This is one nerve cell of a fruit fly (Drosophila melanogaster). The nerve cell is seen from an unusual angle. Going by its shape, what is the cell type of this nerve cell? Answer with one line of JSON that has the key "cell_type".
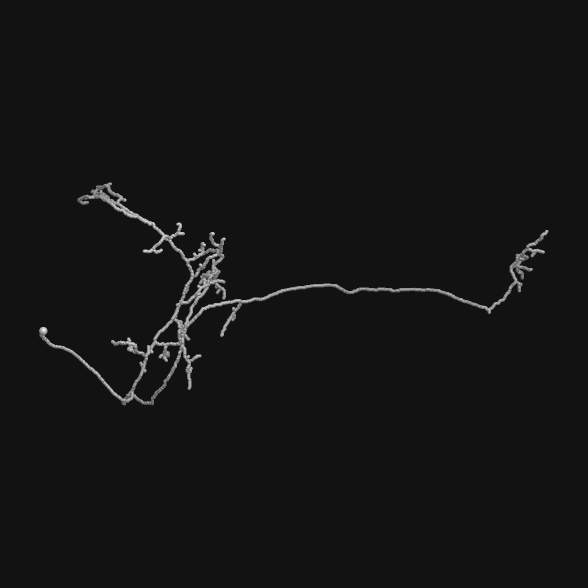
{"cell_type": "CL254"}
